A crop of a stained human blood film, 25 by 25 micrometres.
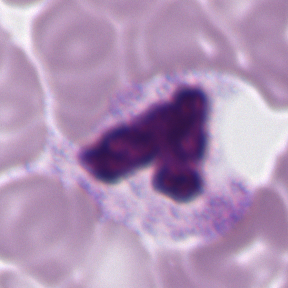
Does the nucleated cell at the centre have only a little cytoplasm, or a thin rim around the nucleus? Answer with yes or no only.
No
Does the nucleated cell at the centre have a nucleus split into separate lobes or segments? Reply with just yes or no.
Yes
